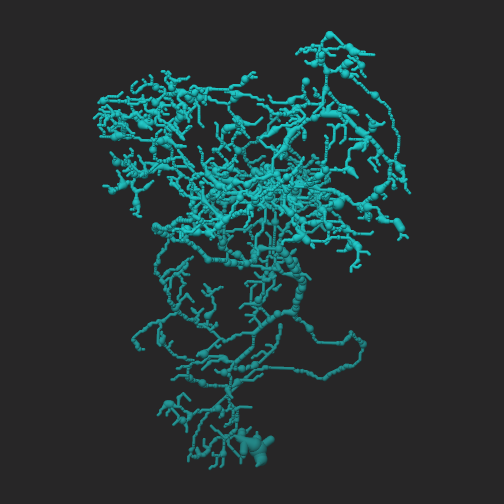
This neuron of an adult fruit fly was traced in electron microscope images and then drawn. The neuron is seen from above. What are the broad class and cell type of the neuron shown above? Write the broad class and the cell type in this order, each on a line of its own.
central-brain intrinsic neuron
GNG317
